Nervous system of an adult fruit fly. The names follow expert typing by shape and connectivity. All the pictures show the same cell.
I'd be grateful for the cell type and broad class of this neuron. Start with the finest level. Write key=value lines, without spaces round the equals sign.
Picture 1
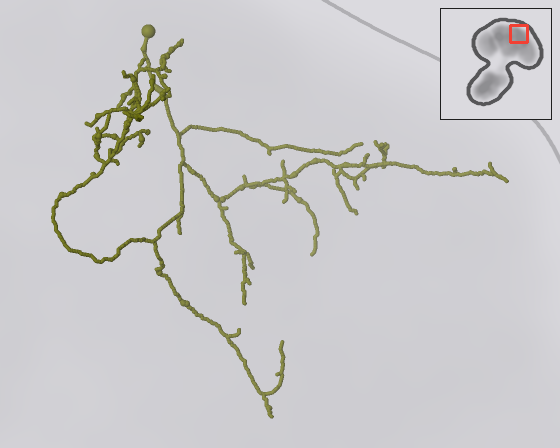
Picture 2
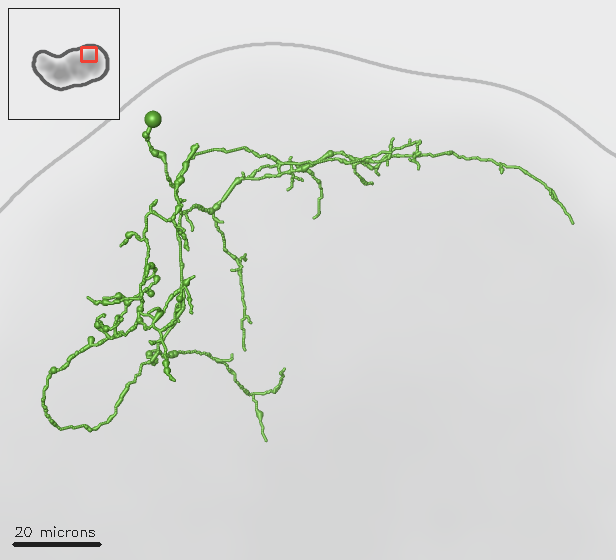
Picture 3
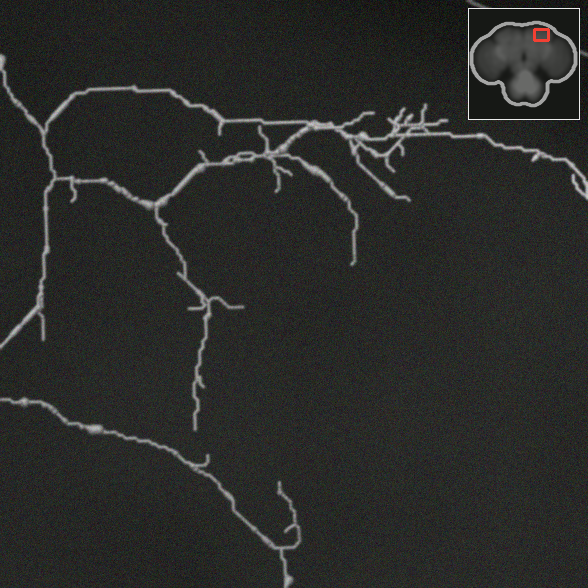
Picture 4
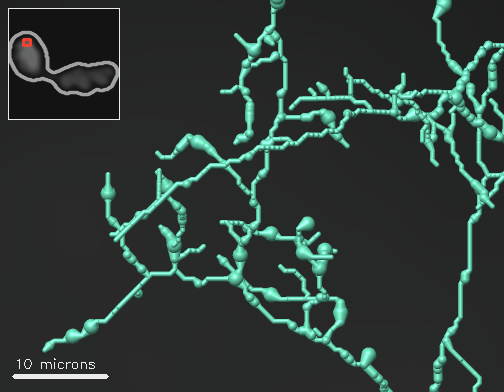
cell_type=SMP430
broad_class=central-brain intrinsic neuron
